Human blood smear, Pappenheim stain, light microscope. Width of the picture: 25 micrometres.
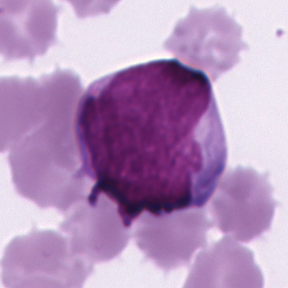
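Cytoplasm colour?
Pale lilac-blue.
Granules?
None visible, and no vacuoles either.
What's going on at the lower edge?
Small, dark, irregular projections jut out from it.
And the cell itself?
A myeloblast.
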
